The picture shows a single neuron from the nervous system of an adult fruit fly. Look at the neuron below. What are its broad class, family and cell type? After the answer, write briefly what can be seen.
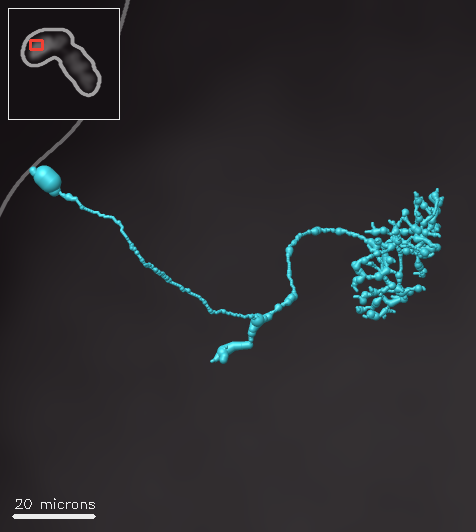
It is a central-brain intrinsic neuron. The family is hemilineage EBa1. Its cell type is ER3w_b. From left to right in the picture it spans about 100 microns. Dozens of branch ends can be seen.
